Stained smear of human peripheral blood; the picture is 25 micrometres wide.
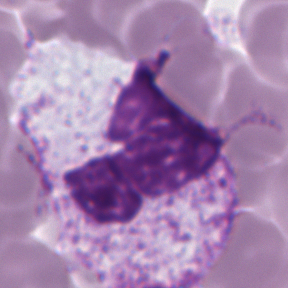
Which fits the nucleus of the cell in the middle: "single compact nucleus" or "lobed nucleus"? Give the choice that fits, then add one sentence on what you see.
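Lobed nucleus. The nucleus is made of two lobes joined by a broad connection.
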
